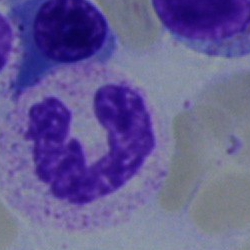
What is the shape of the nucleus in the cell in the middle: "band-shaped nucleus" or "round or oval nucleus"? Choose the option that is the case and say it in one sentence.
The nucleus of the cell is curved into a band that has no separate lobes.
